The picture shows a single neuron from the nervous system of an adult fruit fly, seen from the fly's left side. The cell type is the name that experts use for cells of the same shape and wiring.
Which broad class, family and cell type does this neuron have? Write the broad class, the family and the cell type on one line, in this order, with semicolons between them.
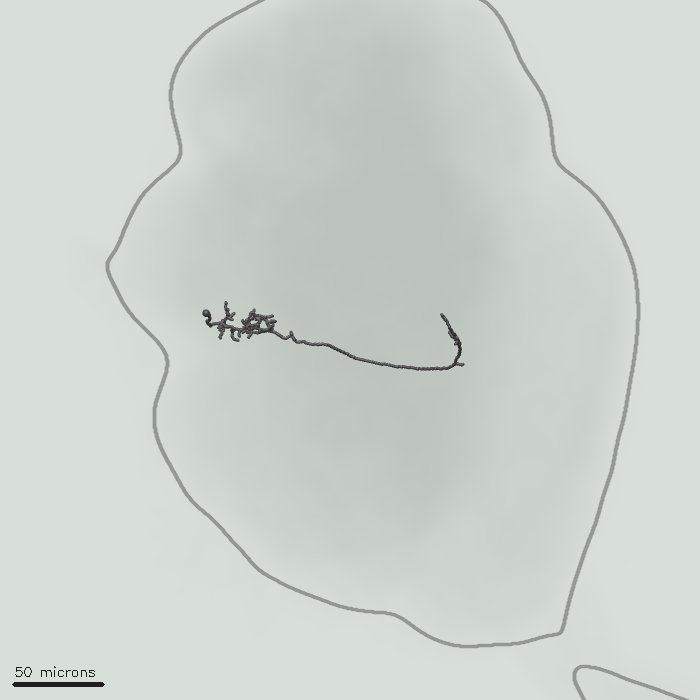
optic-lobe intrinsic neuron; Tm; Tm5c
